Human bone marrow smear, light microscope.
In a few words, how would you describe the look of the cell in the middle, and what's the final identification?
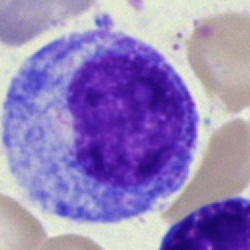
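Off-centre toward the right side of the cell lies the nucleus, which has a shallow indentation on its left side. The cytoplasm is abundant and stains blue. The name is promyelocyte.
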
